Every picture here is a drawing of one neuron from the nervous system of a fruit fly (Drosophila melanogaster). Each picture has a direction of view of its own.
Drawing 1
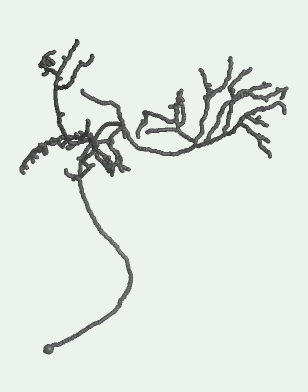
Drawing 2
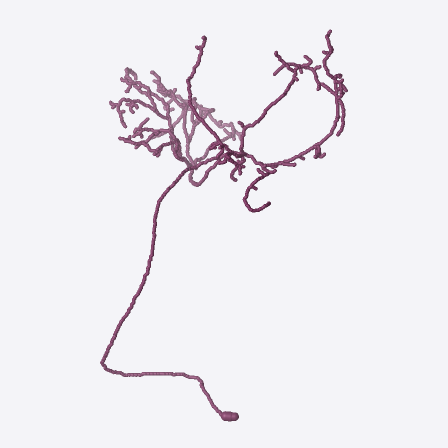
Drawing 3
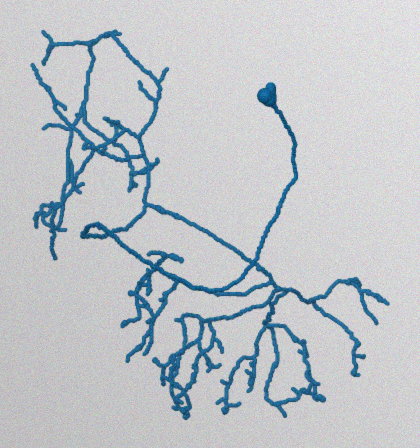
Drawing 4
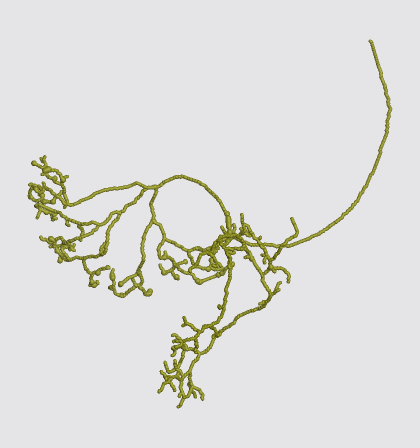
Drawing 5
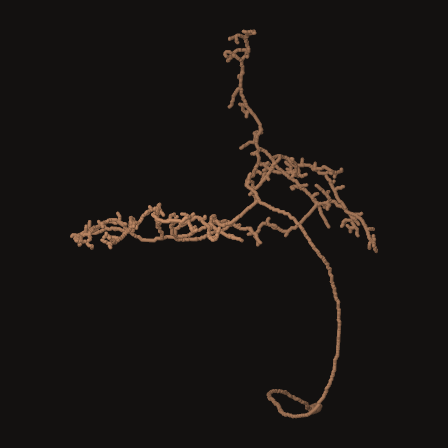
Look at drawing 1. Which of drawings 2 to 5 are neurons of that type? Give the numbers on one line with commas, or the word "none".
5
